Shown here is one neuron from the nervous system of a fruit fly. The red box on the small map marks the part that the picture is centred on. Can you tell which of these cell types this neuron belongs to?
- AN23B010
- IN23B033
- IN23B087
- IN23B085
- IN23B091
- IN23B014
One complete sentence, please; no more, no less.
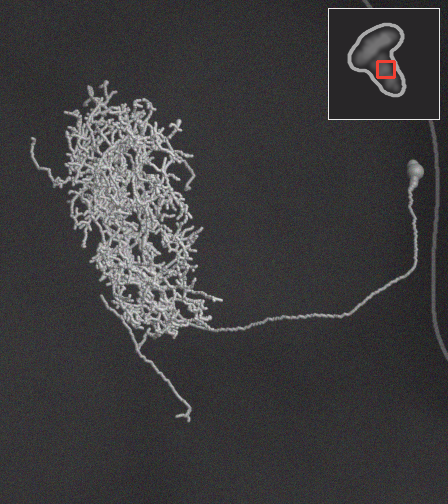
The cell type to which this neuron belongs is IN23B014.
